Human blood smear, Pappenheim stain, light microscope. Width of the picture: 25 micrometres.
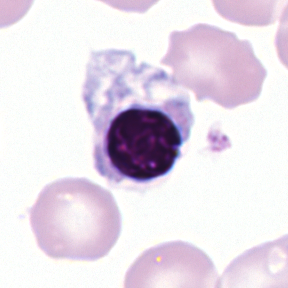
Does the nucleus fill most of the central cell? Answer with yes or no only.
No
